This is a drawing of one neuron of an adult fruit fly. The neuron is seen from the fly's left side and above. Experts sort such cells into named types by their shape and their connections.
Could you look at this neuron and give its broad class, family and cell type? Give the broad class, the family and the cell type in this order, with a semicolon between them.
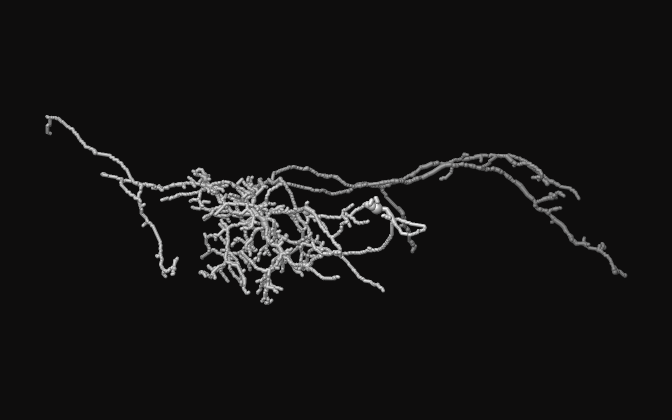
nerve-cord intrinsic neuron; hemilineage 18B; IN18B028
